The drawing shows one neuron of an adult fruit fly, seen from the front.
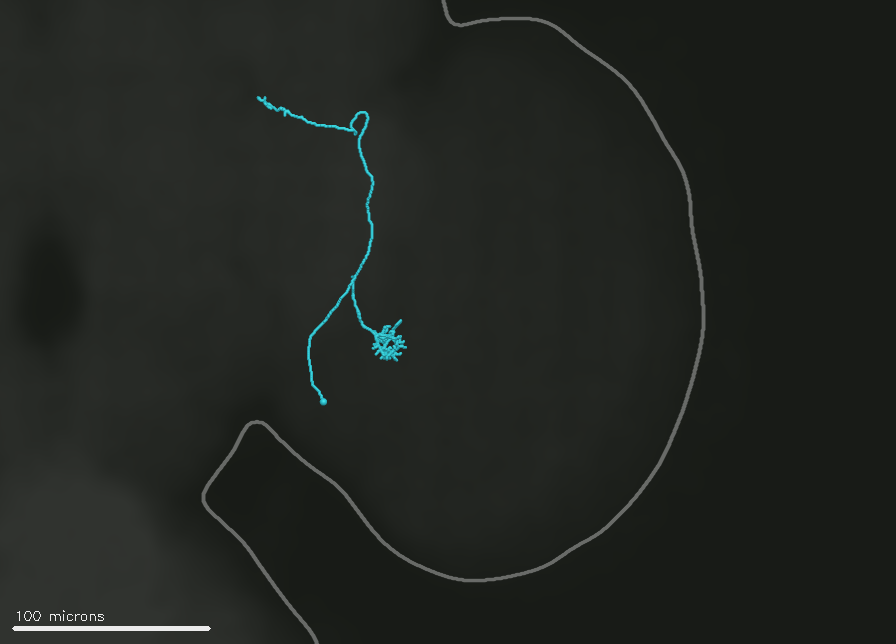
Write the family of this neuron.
LC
